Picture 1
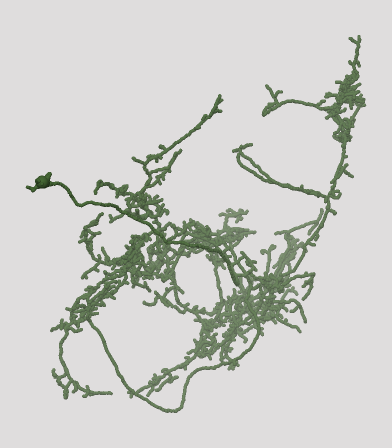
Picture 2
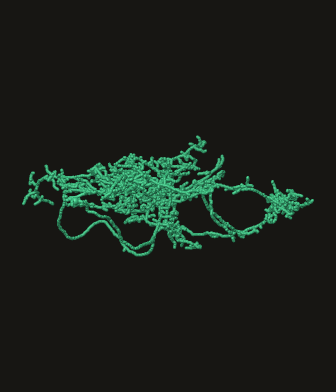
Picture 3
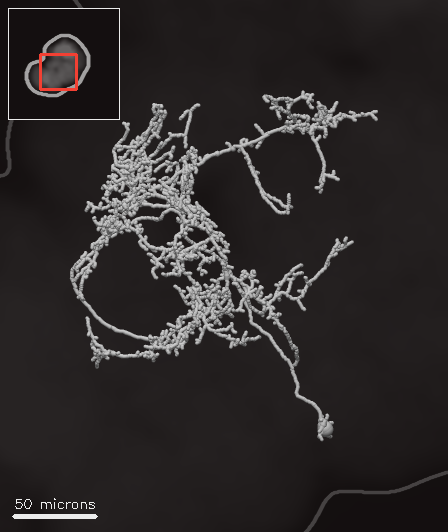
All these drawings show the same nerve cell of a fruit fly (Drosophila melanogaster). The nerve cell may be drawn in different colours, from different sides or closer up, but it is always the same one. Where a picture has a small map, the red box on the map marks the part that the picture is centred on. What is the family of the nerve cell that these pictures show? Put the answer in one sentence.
The family is hemilineage DM1_antero_ventral.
